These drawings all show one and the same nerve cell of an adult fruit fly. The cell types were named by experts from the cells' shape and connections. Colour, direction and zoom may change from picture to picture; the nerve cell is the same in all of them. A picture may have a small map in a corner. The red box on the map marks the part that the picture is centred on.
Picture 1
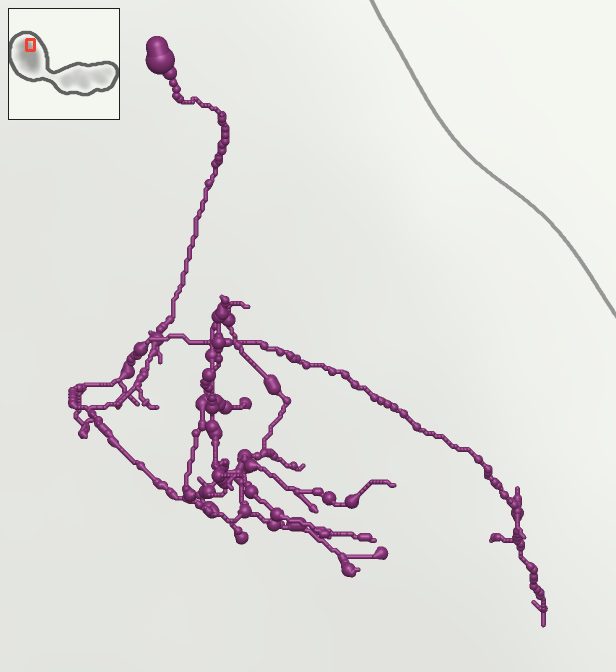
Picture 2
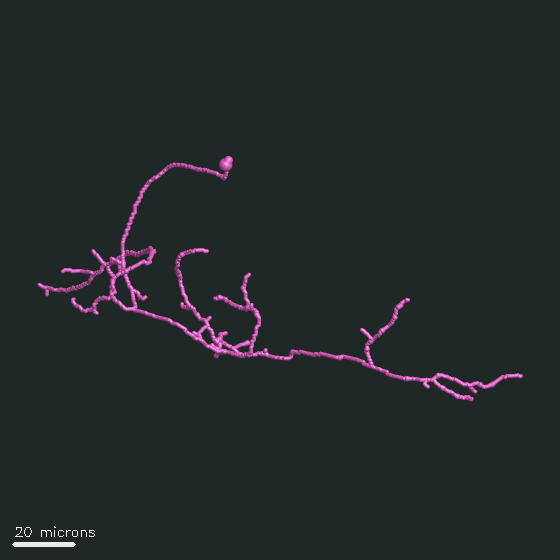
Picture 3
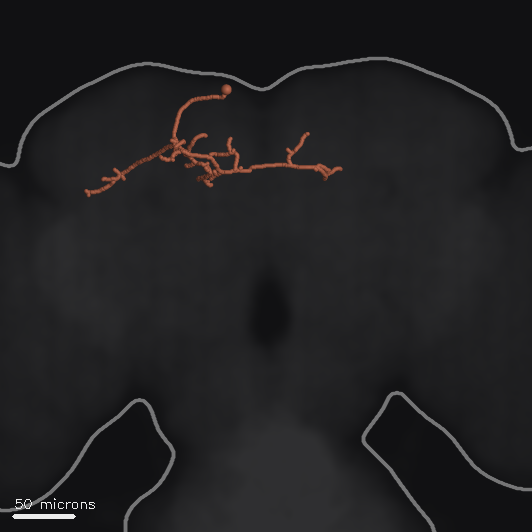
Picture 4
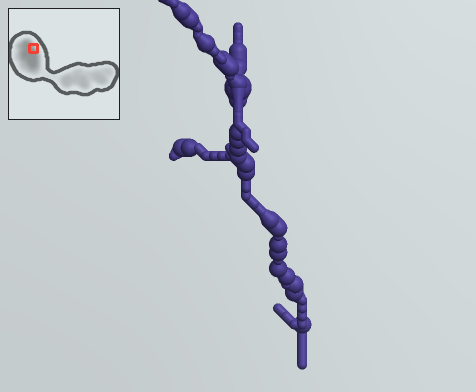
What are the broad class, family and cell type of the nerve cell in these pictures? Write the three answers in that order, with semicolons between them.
central-brain intrinsic neuron; hemilineage SMPp&v1_posterior; CL195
